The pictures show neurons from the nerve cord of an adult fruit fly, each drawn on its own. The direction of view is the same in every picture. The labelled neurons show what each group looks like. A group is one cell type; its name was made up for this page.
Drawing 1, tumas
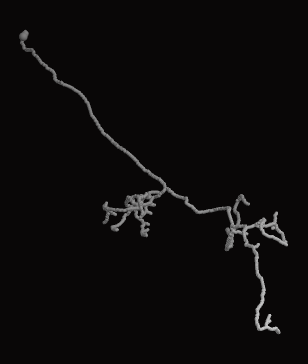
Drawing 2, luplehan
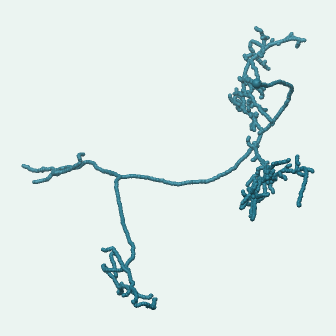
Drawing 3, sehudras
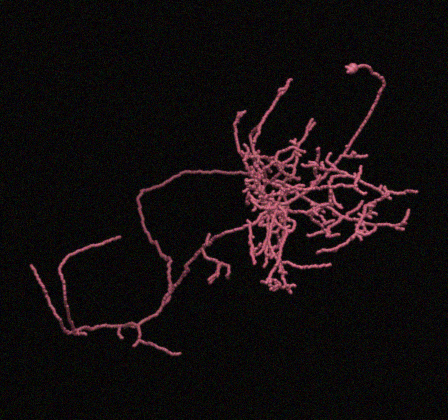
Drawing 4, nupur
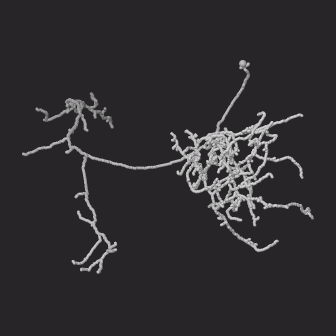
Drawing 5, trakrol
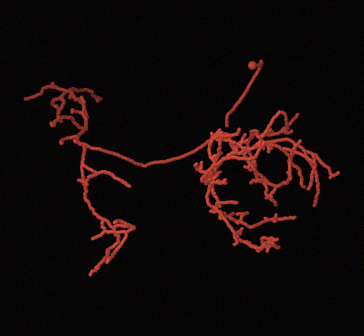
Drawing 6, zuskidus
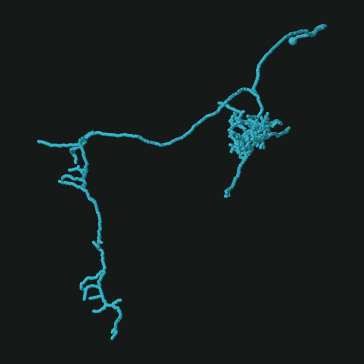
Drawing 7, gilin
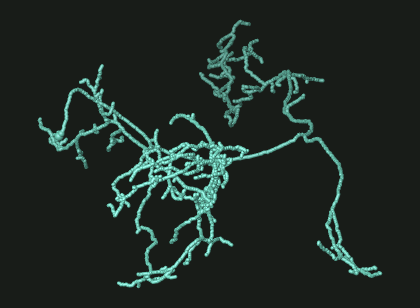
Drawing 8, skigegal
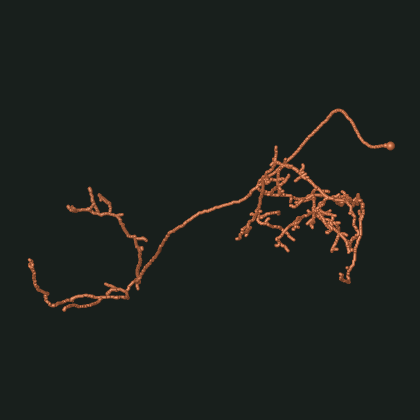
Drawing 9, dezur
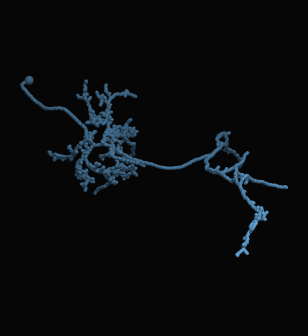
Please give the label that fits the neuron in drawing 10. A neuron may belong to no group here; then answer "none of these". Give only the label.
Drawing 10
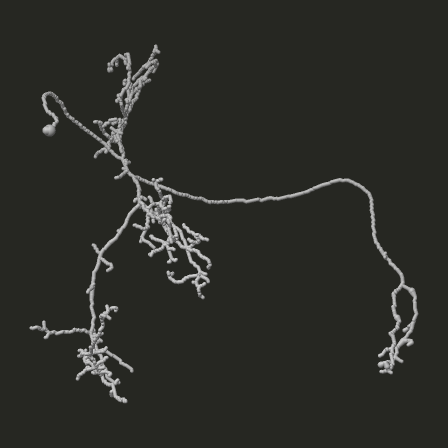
none of these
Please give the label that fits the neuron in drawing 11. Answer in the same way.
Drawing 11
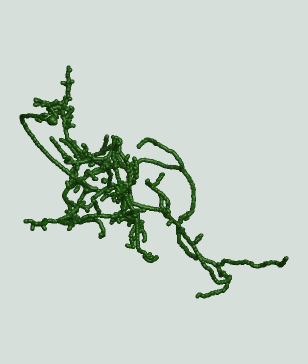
sehudras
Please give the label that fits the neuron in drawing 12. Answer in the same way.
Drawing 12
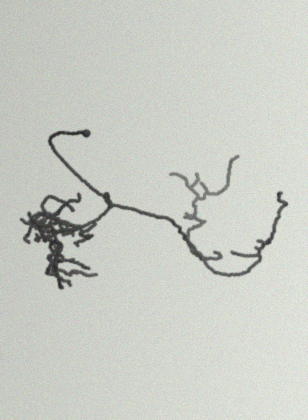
skigegal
